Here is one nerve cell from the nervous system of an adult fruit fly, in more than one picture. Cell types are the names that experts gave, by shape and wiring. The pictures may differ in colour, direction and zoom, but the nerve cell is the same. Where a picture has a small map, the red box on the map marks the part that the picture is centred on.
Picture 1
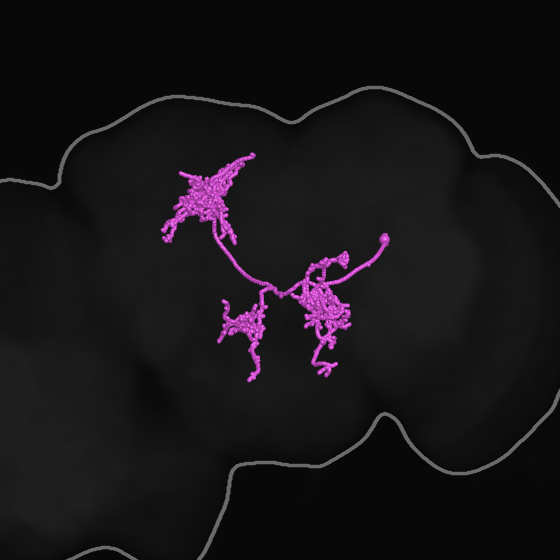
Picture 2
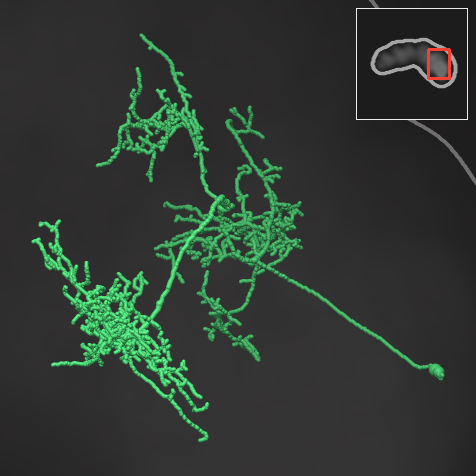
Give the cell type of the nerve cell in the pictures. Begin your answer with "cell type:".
cell type: mAL_m11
